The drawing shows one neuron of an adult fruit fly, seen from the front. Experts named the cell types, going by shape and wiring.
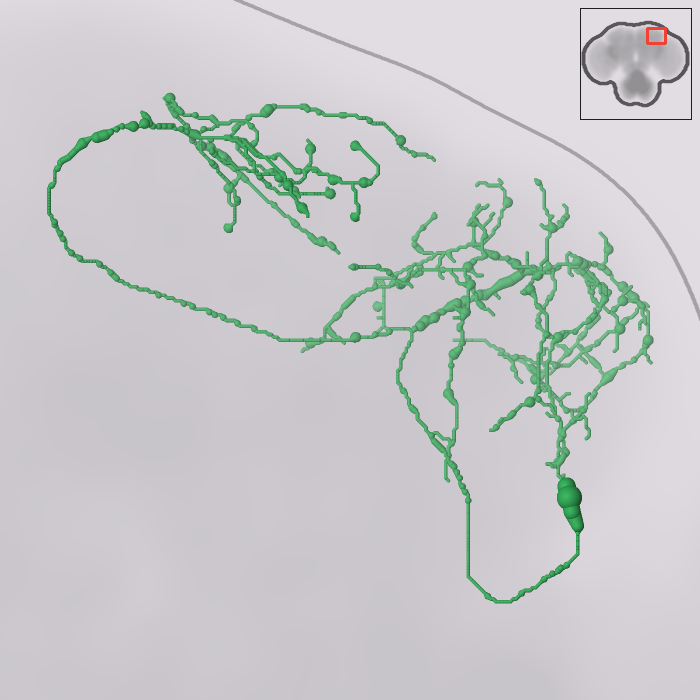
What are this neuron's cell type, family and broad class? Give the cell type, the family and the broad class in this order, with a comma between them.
CB1570, hemilineage LHa1, central-brain intrinsic neuron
